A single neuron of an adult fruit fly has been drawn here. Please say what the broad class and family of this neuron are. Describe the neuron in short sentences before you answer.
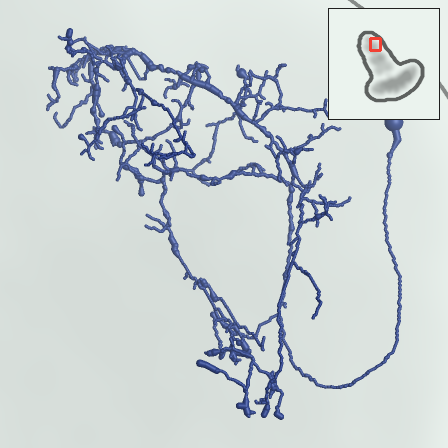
In this view it is about as wide as it is tall. Its broad class is nerve-cord intrinsic neuron. Its family is hemilineage 09A.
